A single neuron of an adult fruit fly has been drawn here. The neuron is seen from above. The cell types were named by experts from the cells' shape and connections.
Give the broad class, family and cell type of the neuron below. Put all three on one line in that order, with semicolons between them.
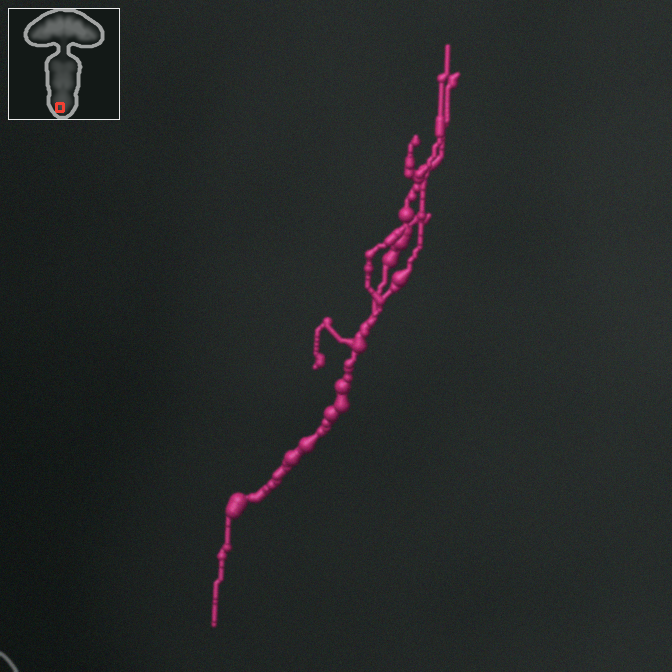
sensory neuron entering the nerve cord; class mechanosensory tactile; SNta27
